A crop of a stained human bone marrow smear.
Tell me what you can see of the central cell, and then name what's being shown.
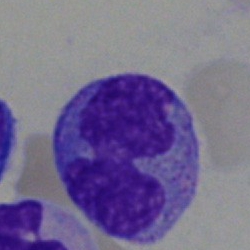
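Smooth, roughly oval outline. A deep indentation enters the nucleus from the right, making it kidney-like. Cytoplasm pale bluish-lilac, widest on the right of the nucleus. No vacuoles in the cytoplasm. This is a monocyte.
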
